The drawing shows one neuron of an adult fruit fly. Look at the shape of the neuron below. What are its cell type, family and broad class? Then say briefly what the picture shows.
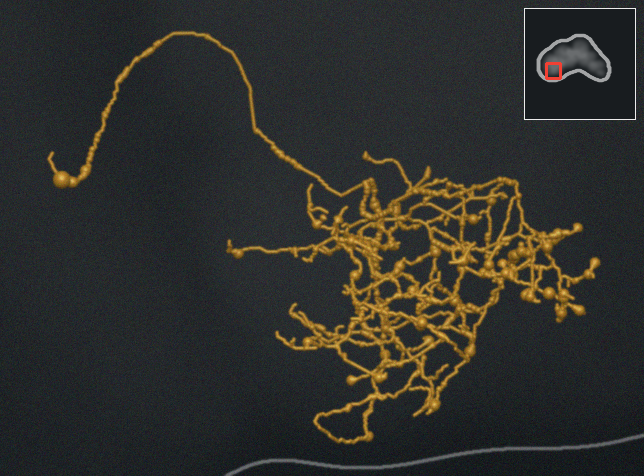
The cell type is CB2226. Its family is hemilineage LHa1. Its broad class is central-brain intrinsic neuron. The cell body is on the left of the picture. The picture shows dozens of branch ends.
